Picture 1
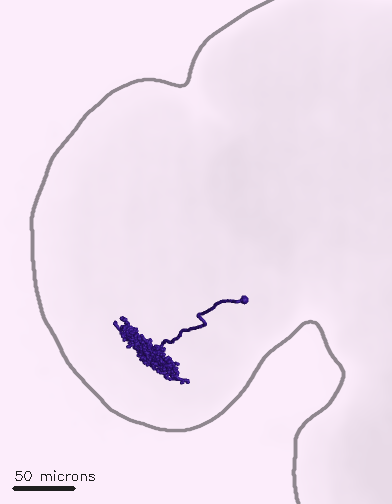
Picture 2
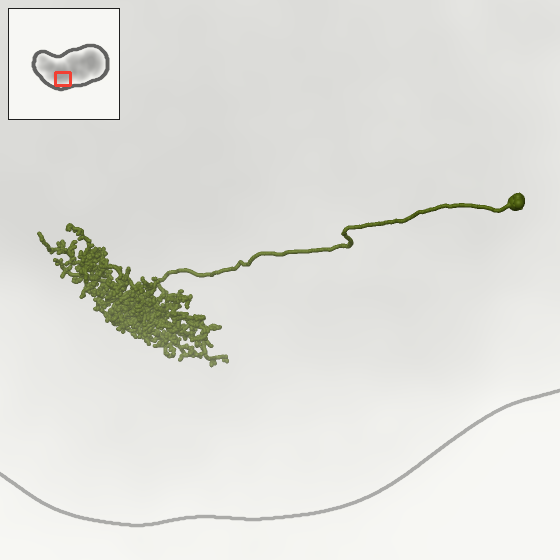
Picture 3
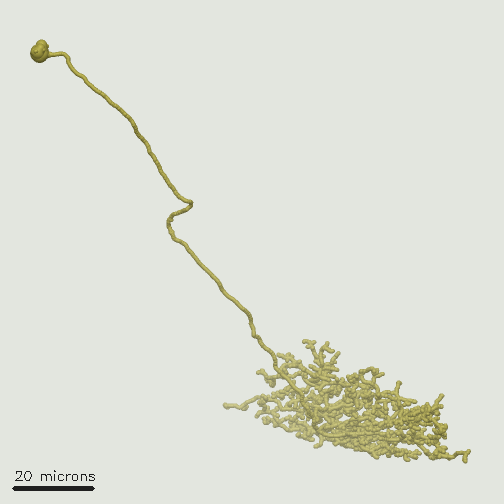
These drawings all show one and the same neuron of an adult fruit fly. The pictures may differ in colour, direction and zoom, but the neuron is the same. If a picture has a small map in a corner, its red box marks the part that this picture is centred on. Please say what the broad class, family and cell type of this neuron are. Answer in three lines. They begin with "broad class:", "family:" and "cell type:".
broad class: optic-lobe intrinsic neuron
family: Pm
cell type: Pm5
